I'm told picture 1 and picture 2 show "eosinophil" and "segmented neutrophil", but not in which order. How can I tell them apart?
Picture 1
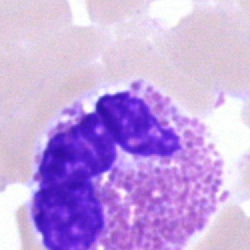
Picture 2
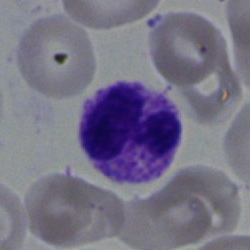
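The eosinophil is in picture 1, and the segmented neutrophil in picture 2. In the eosinophil the nucleus curves along the upper and left side of the cell, and the granules are coarse and round enough to pick out one at a time.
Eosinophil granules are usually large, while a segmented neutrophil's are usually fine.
The chromatin is dense and dark purple in both, and neither shows nucleoli.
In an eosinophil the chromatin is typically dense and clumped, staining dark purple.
The neutrophil has a round outline and no vacuoles in its cytoplasm. Red cells surround it, though none overlaps it.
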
